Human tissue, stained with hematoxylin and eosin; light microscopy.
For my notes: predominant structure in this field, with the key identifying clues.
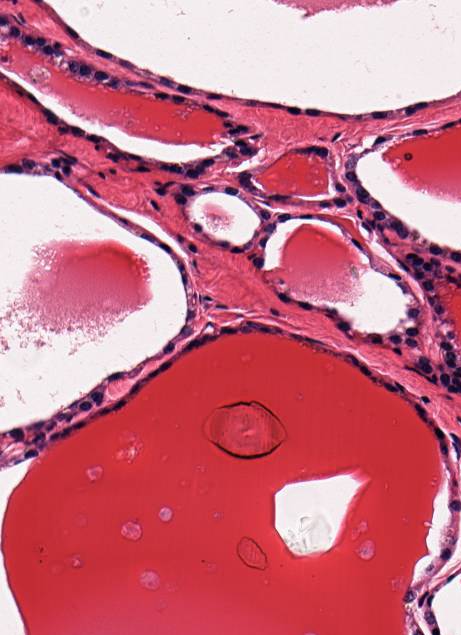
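What I'm looking at is thyroid follicle: closed, rounded follicles of widely varying size, the largest filling most of the lower half. Each is lined by a single layer of flattened to low cuboidal cells with small, dark, round to oval nuclei, and the lumens hold homogeneous eosinophilic colloid.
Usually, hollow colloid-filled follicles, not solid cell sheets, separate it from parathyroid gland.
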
